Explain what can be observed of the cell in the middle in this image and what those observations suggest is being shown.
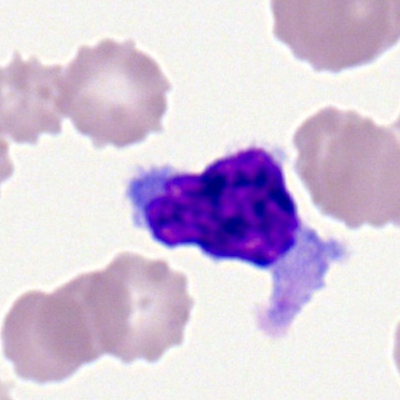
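Starting with the nucleus: it is a single unlobed mass with an angular, irregular shape. Next, the chromatin is dark purple and coarsely clumped. A check for nucleoli finds none that can be seen. Last, the cytoplasm holds no coarse granules. The cell is a lymphocyte.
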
